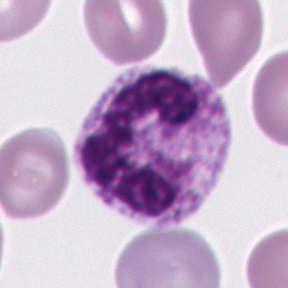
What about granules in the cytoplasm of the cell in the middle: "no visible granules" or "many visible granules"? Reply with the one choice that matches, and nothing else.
Many visible granules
